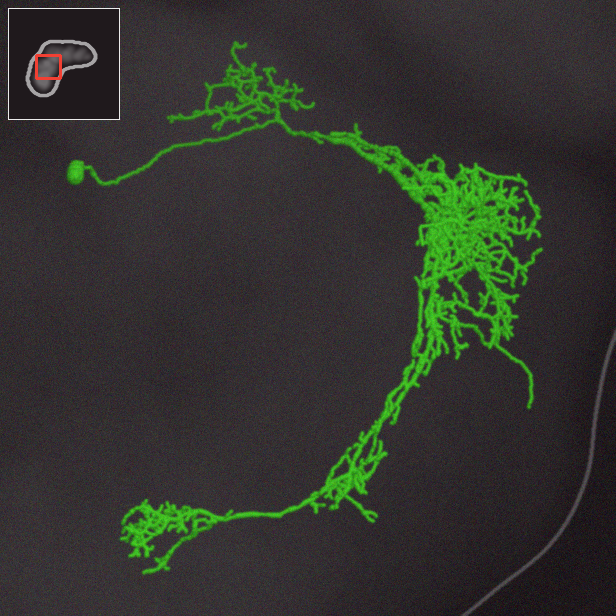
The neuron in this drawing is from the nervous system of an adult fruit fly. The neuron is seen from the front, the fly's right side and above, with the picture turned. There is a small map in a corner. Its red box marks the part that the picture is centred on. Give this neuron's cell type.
WEDPN4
